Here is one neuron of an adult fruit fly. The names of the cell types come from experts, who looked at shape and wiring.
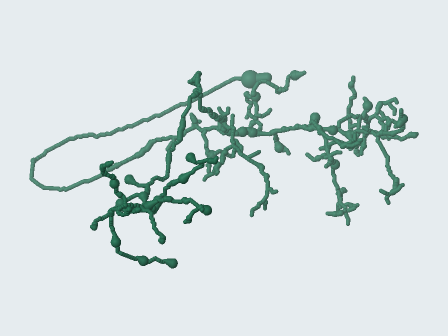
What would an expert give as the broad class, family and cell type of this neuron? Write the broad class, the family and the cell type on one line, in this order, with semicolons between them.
central-brain intrinsic neuron; hemilineage LHp1; LHPV4d10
